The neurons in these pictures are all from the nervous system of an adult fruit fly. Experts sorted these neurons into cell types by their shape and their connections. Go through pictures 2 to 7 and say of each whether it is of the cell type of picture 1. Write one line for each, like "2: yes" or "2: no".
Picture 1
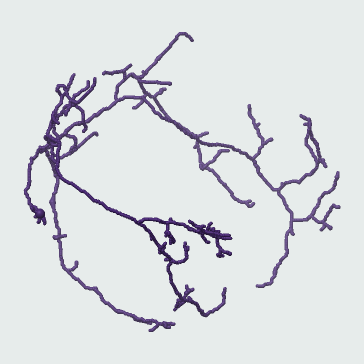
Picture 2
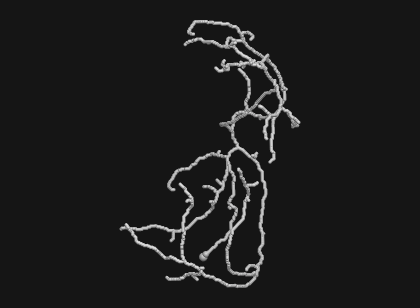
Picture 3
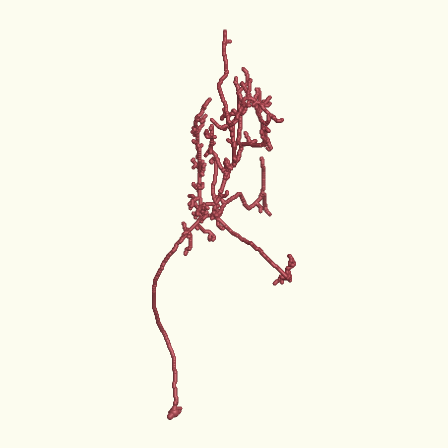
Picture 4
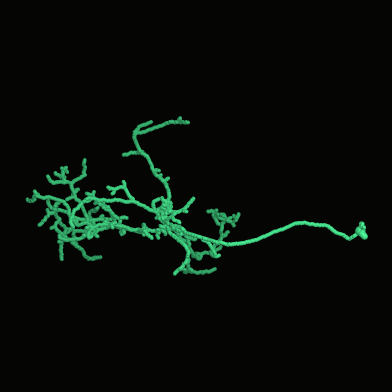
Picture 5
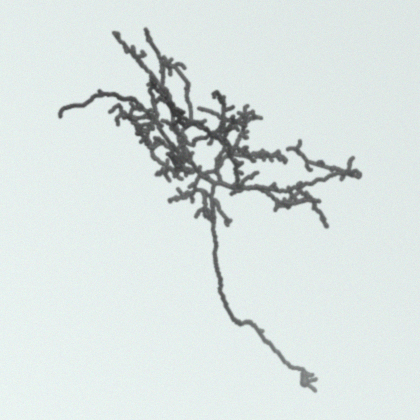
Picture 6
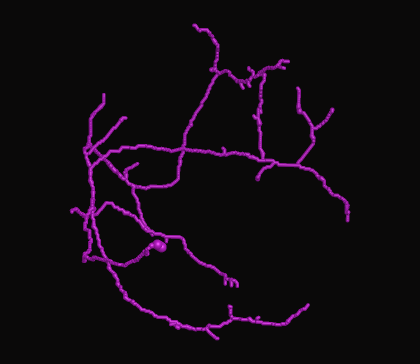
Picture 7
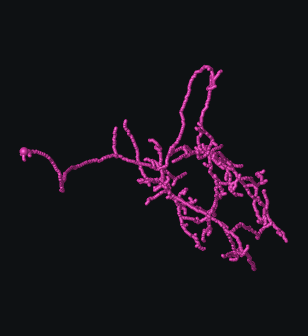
2: yes
3: no
4: no
5: no
6: yes
7: no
